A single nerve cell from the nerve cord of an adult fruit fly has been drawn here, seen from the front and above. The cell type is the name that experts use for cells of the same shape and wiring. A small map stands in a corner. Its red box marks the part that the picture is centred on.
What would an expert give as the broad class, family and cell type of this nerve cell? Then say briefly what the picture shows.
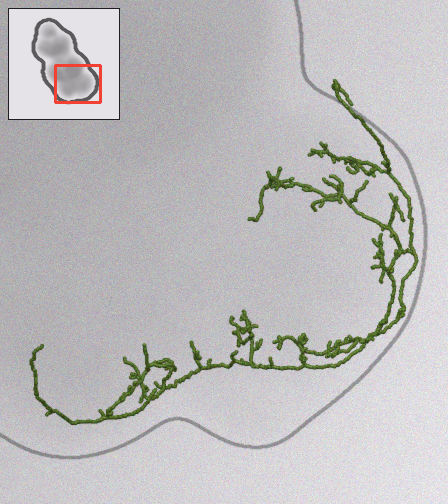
Its broad class is nerve-cord intrinsic neuron. The family is hemilineage 19A. The cell type is IN19A103. Dozens of branch ends can be seen. As drawn here it is about as wide as it is tall.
